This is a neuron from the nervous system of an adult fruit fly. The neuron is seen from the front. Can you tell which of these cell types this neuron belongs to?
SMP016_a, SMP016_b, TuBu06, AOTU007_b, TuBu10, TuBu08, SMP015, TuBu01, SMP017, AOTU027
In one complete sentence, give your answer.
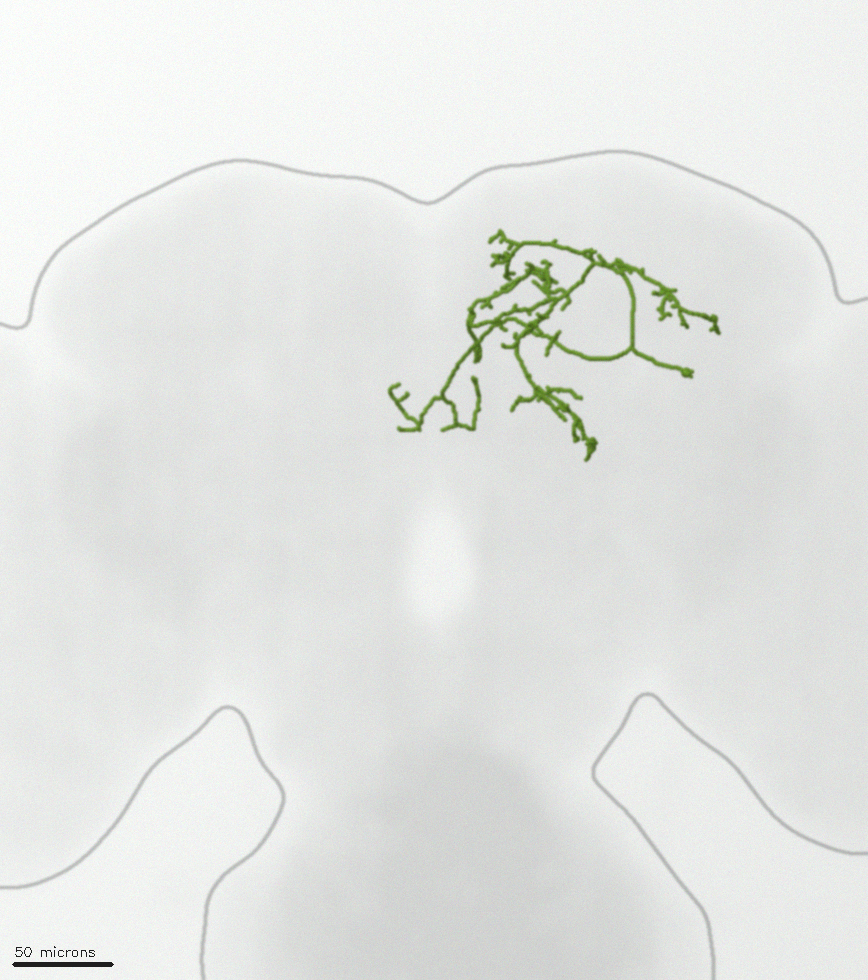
The neuron has SMP017 as its cell type.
